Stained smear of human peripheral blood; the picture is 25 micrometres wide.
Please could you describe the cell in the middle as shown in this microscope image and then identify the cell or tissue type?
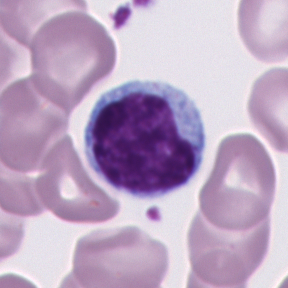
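Outline round and smooth. Nucleus with a shallow notch on its right side. Chromatin coarsely clumped. No vacuoles in the cytoplasm. Name: typical lymphocyte.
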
